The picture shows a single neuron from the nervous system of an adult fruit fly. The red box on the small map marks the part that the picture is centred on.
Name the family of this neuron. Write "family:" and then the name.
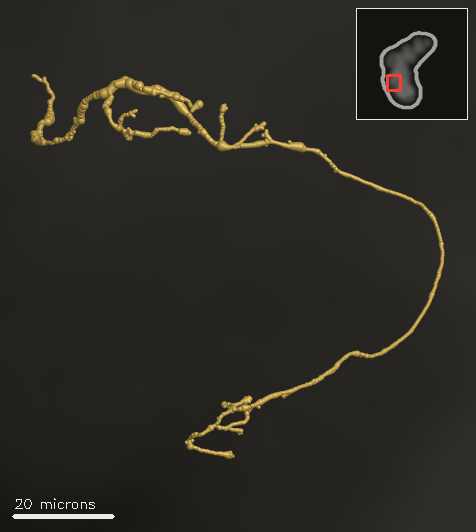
family: class olfactory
